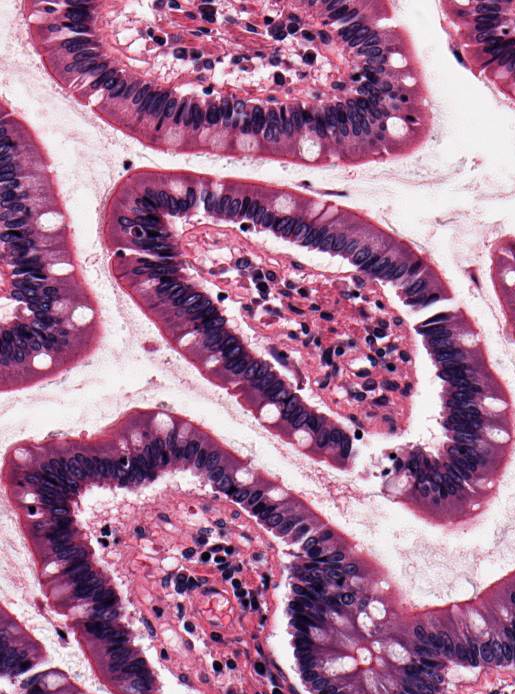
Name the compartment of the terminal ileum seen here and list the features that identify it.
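The field shows intestinal villus: several separate finger-like projections, each with a central connective tissue core and covering epithelium. A single layer of tall columnar cells with a thin bright pink free border covers each, with goblet cells holding pale rounded mucin vacuoles scattered throughout.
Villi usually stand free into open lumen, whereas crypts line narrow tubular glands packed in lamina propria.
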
